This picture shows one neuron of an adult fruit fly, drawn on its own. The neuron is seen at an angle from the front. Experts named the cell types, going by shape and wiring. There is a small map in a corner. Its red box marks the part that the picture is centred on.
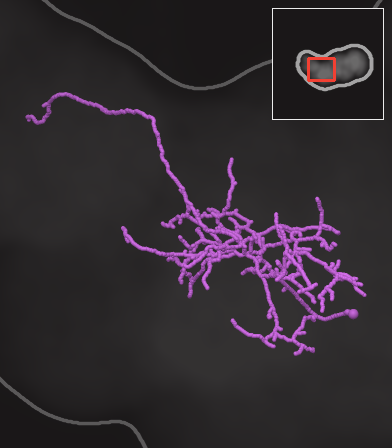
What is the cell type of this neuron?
IN08B083_a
